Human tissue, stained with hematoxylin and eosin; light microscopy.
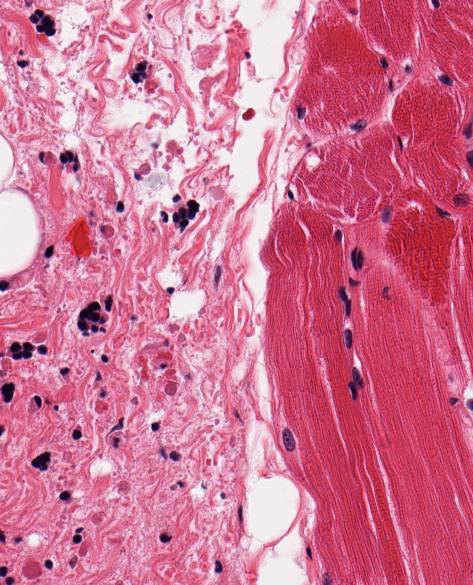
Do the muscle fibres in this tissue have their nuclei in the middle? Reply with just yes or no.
No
